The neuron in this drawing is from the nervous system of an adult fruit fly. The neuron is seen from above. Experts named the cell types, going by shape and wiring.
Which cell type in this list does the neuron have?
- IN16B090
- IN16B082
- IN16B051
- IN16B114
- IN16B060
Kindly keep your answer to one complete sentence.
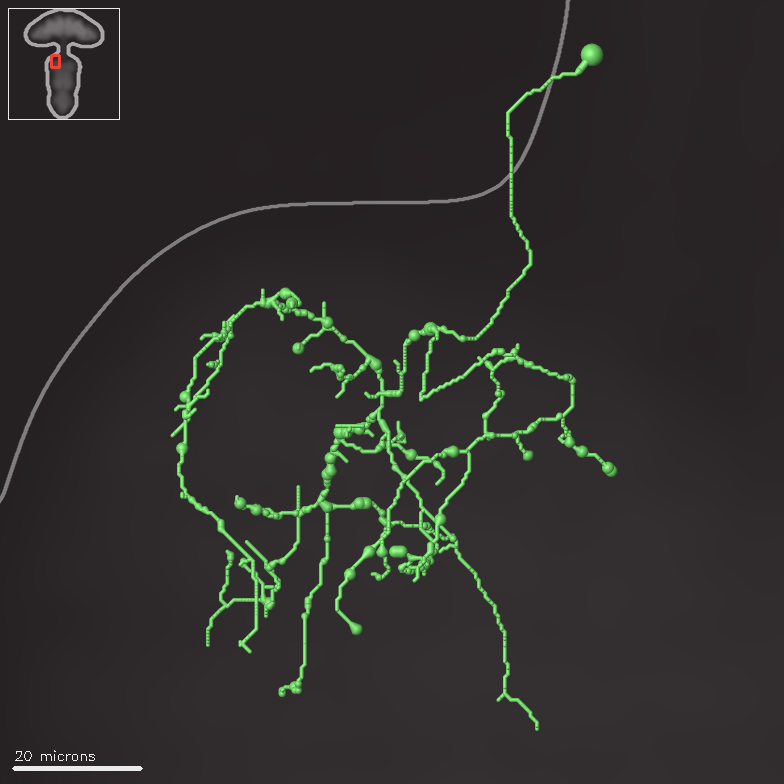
This neuron is assigned to the cell type IN16B114.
